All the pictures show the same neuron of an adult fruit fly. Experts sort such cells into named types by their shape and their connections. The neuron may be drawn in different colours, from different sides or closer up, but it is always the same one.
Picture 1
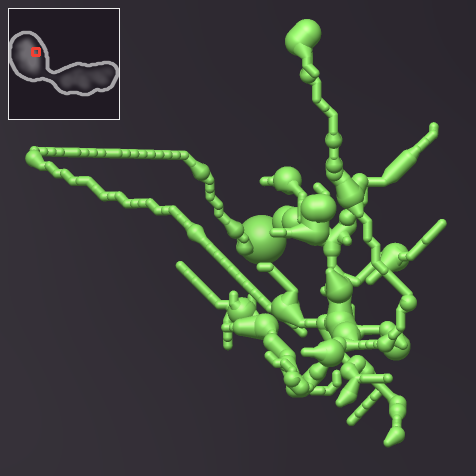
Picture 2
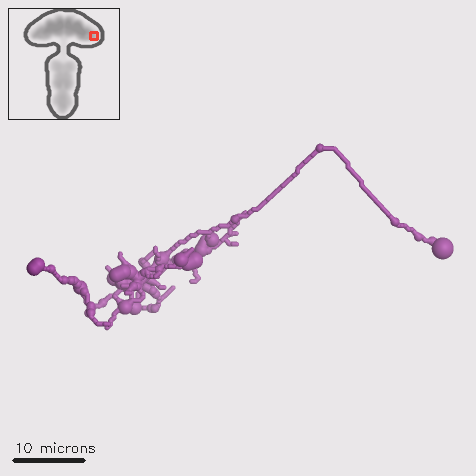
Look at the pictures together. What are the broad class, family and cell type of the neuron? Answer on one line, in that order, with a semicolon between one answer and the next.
optic-lobe intrinsic neuron; Dm; Dm2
